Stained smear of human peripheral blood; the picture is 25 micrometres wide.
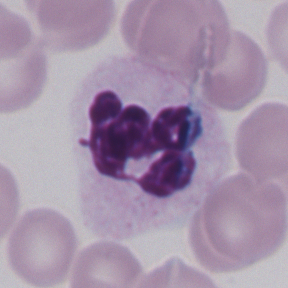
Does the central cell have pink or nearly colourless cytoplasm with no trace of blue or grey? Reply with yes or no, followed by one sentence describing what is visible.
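Yes. The cytoplasm is plentiful and pale pink.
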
